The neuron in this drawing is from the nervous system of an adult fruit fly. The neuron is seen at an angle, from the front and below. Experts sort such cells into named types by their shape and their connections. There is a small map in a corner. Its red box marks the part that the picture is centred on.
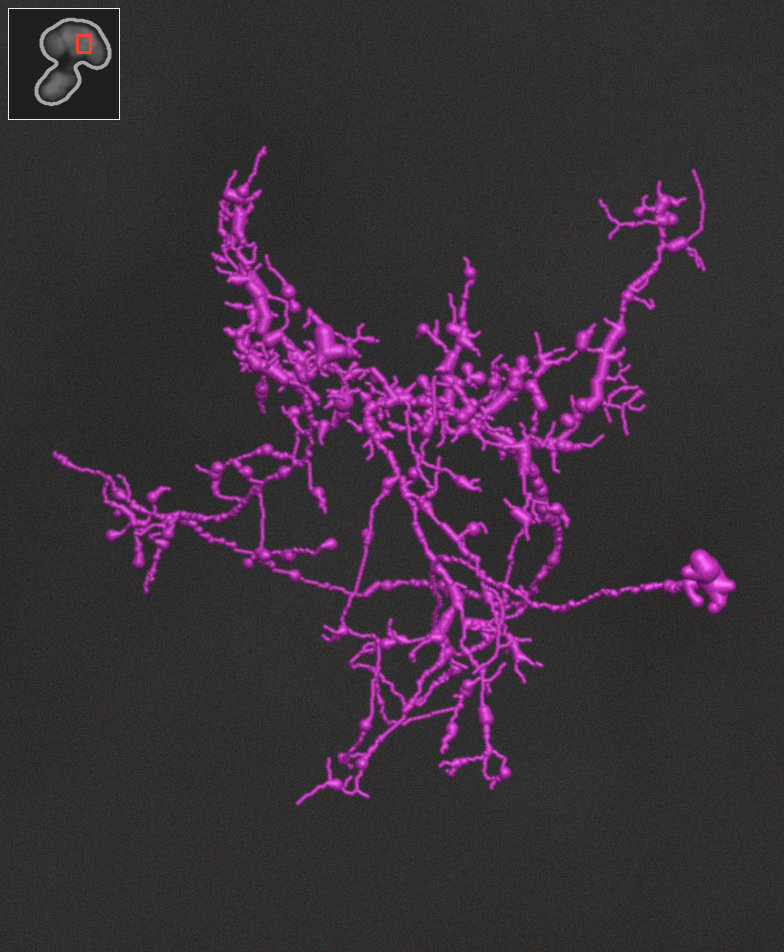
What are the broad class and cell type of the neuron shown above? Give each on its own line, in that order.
central-brain intrinsic neuron
VES091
